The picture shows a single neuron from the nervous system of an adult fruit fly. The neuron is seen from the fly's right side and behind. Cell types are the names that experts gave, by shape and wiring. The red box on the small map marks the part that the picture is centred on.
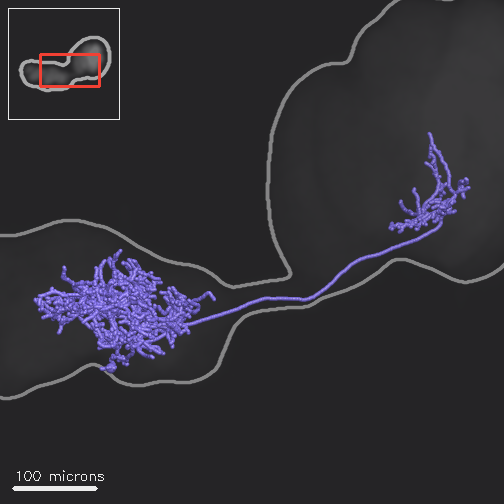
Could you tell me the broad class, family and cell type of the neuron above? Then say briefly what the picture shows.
It is an ascending neuron. The family is hemilineage 05B. The cell type is AN05B006. By the scale bar it is about 550 microns wide in this view. Dozens of branch ends can be seen.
